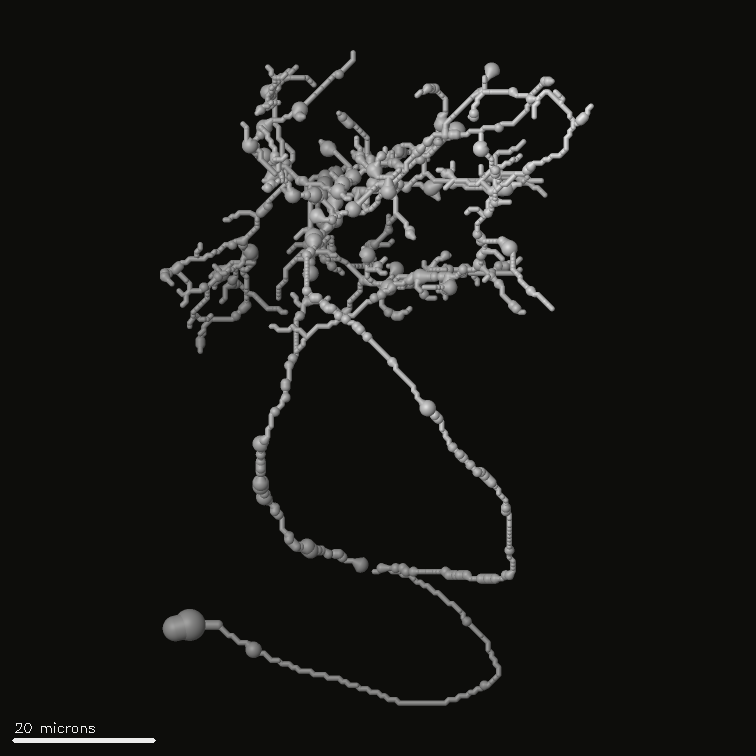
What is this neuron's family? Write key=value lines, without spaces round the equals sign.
family=hemilineage SLPp&v1_posterior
